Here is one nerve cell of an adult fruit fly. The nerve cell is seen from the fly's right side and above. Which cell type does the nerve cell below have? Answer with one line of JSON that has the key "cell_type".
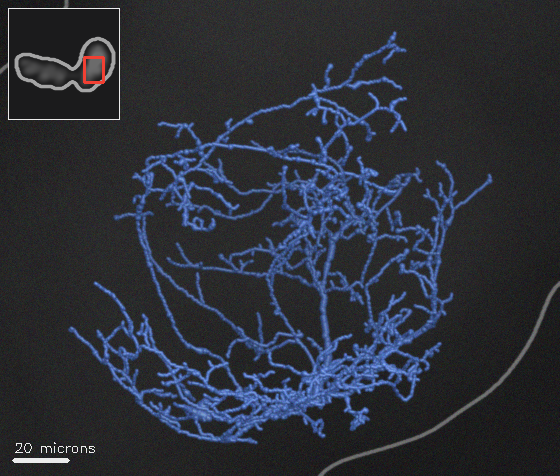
{"cell_type": "GNG505"}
